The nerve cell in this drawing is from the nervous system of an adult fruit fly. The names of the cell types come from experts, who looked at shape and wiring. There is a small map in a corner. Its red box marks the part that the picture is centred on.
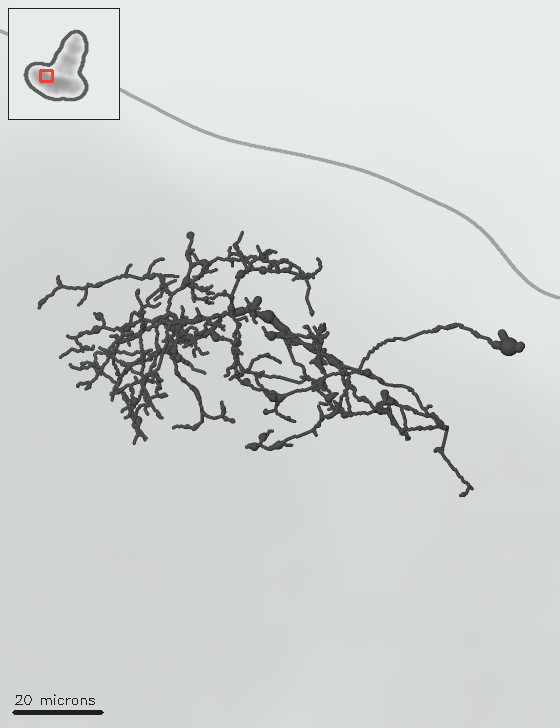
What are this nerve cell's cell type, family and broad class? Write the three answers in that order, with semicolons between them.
CB1089; hemilineage SLPpm3; central-brain intrinsic neuron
